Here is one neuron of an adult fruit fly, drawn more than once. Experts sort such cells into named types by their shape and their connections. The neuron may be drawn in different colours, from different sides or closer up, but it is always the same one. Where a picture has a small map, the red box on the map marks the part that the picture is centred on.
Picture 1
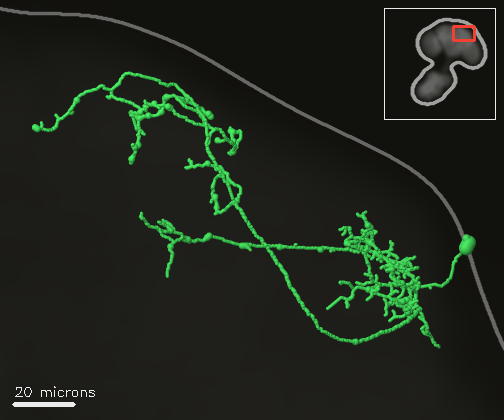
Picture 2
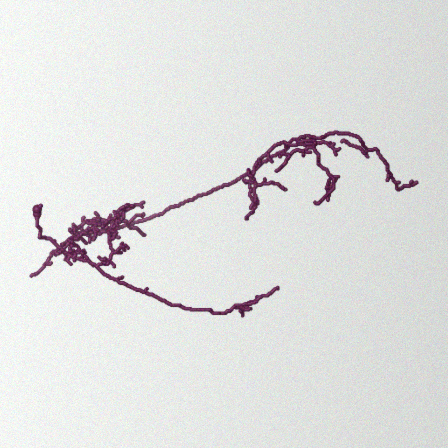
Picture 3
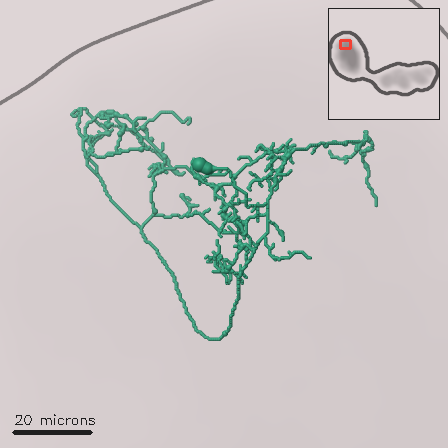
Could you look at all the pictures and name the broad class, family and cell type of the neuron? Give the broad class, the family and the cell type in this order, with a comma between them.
central-brain intrinsic neuron, hemilineage LHl2_dorsal, SLP129_c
